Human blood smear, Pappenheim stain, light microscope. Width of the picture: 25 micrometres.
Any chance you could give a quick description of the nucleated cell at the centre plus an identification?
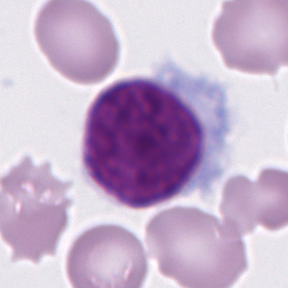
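Cytoplasm pale blue, mostly gathered in a crescent on the upper right side of the nucleus. Outer cytoplasmic edge ragged, with fine hair-like projections. Nucleus round in outline, about 11 micrometres across, with no indentation or lobes. Nucleus set toward the lower left of the cell, filling about 70% of its area. Name: hairy cell.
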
